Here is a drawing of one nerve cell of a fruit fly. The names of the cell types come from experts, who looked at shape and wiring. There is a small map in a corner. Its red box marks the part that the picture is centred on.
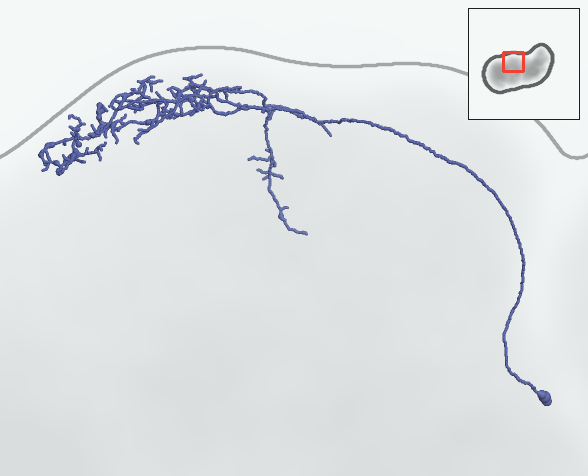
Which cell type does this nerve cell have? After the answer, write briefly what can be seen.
Its cell type is CB3084. It is a central-brain intrinsic neuron. Its cell body lies at the lower right of the picture. The picture shows dozens of branch ends.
